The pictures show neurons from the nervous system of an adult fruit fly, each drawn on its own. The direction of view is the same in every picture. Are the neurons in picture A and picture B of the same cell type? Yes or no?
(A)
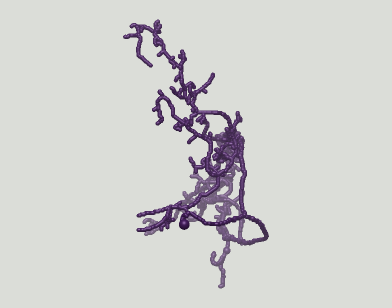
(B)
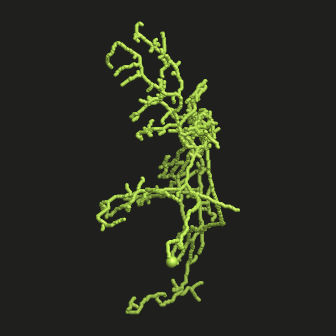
no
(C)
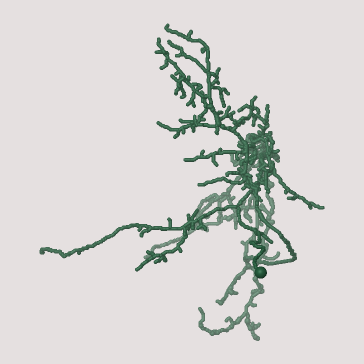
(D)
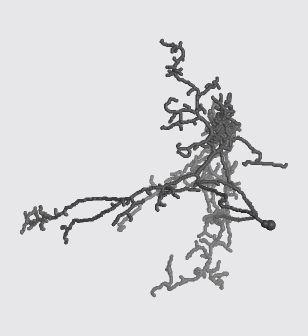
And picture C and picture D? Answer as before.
no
